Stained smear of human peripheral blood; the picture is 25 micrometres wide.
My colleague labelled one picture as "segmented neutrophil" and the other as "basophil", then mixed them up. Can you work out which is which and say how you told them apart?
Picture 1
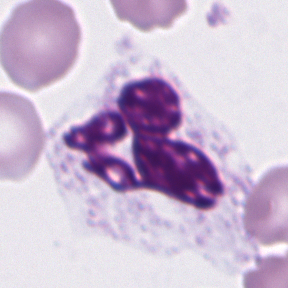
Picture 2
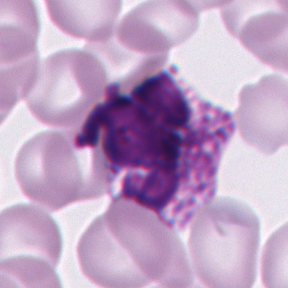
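As I see it, picture 1 is the segmented neutrophil and picture 2 the basophil. The granules set them apart: fine and lilac in picture 1, coarse in picture 2.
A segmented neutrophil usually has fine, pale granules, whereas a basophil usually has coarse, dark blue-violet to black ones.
The basophil's granules here are of mixed pink-red and blue-purple colour and fill its cytoplasm, most of which lies on the right side of the cell. In the neutrophil, the cytoplasm is plentiful and very pale, almost colourless, and the outline is irregular and somewhat angular rather than round. Both nuclei are dark purple and dense; the neutrophil's chromatin shows small paler patches, while a small knob-like part of the basophil's nucleus juts out at the upper left of the cell.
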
